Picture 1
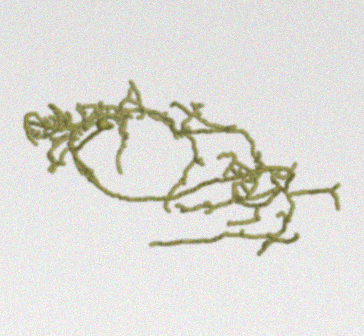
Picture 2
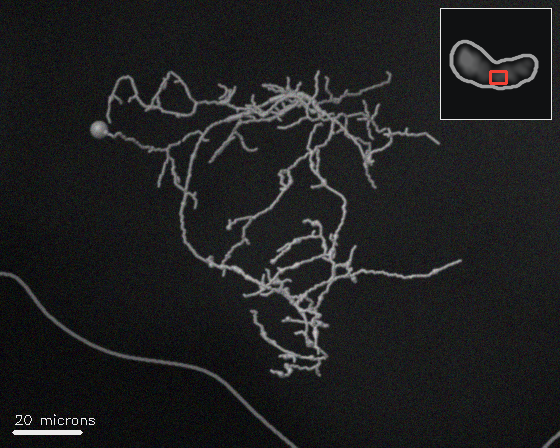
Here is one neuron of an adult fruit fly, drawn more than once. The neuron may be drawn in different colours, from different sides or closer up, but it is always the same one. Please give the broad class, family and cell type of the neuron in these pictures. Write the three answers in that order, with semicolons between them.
nerve-cord intrinsic neuron; hemilineage 01A; IN01A069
